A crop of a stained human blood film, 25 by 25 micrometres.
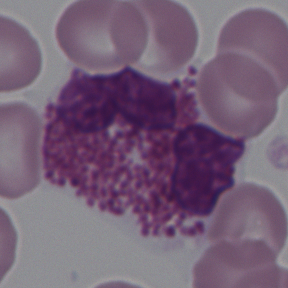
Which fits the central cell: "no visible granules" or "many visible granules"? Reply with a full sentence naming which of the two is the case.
Many visible granules are held in the cell's cytoplasm.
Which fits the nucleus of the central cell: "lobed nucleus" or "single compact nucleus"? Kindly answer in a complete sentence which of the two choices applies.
This cell has a nucleus made up of distinct lobes.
